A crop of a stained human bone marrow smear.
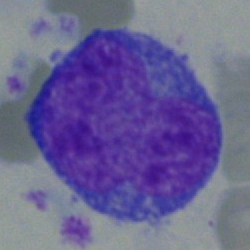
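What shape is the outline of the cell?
Roughly round, with a few edges slightly flattened.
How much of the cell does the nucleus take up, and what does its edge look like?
It fills most of the cell and has a broad indentation on its upper right side.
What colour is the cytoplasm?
Deep blue.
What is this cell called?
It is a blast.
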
